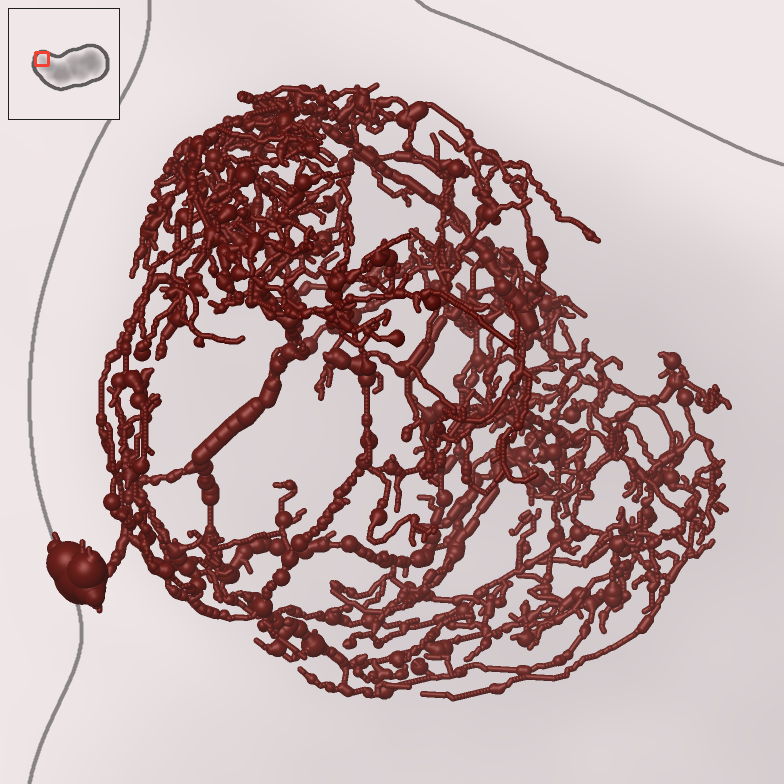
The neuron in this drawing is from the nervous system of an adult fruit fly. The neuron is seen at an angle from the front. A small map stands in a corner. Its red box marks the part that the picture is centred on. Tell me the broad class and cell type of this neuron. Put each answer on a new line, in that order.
nerve-cord intrinsic neuron
INXXX209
